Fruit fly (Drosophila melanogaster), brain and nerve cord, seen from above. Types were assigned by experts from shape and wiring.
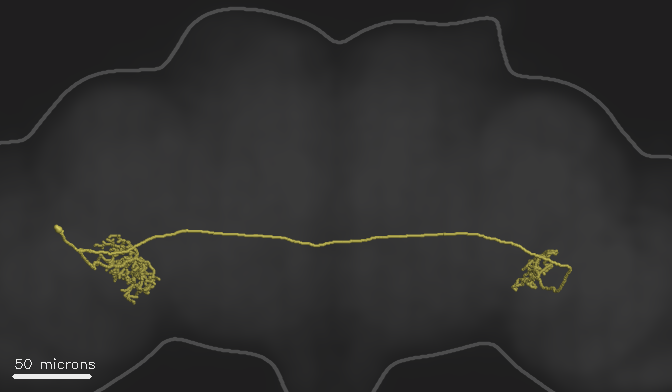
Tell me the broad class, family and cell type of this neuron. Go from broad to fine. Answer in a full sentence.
An optic-lobe intrinsic neuron of hemilineage VPNp1_lateral, type LC14a-2.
